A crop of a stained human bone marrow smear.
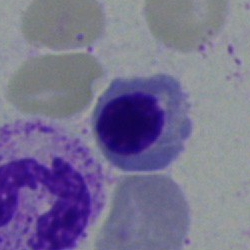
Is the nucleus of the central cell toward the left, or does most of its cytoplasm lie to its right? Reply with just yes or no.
Yes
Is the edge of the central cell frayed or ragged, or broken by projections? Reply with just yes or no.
Yes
